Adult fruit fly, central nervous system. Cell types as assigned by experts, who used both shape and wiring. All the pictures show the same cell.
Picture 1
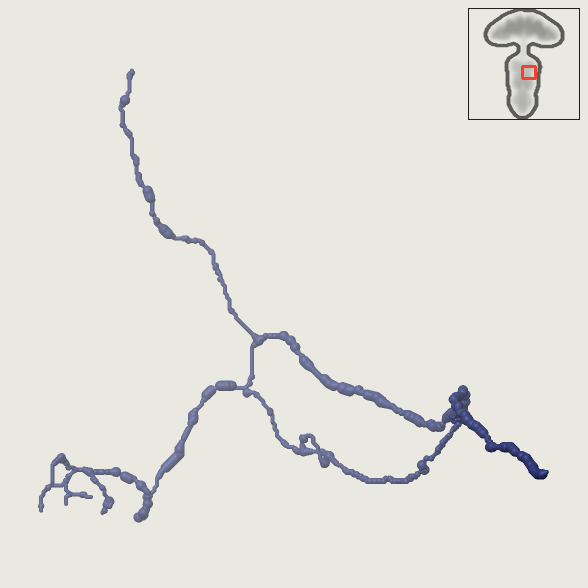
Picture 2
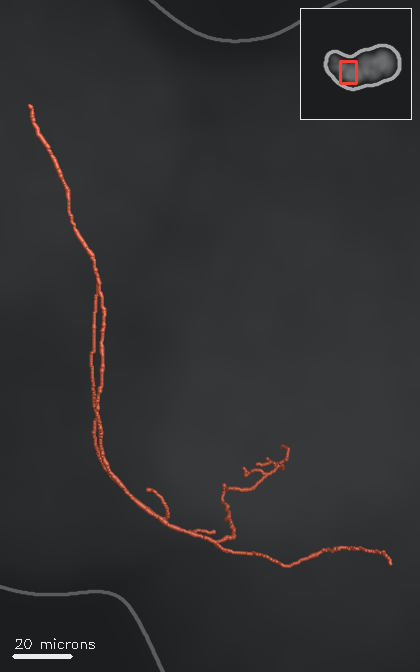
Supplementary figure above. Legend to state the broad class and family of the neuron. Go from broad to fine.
sensory neuron entering the nerve cord; class mechanosensory tactile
